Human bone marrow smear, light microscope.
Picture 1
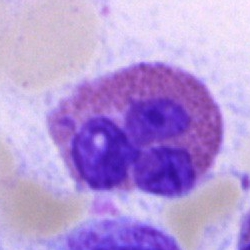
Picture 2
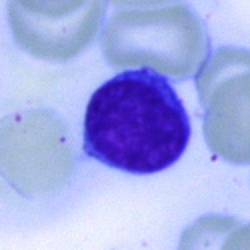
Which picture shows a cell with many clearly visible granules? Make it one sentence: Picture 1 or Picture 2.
In Picture 1, many visible granules are held in the cytoplasm of the cell.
